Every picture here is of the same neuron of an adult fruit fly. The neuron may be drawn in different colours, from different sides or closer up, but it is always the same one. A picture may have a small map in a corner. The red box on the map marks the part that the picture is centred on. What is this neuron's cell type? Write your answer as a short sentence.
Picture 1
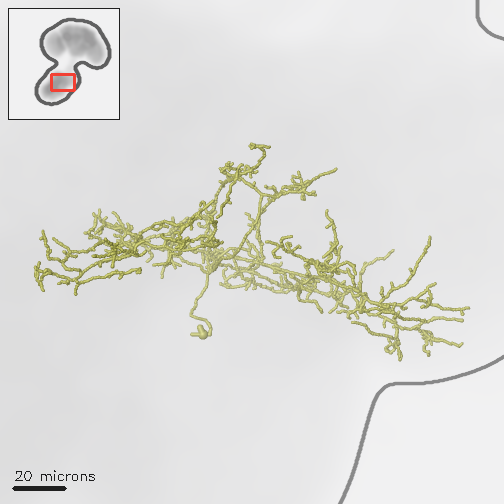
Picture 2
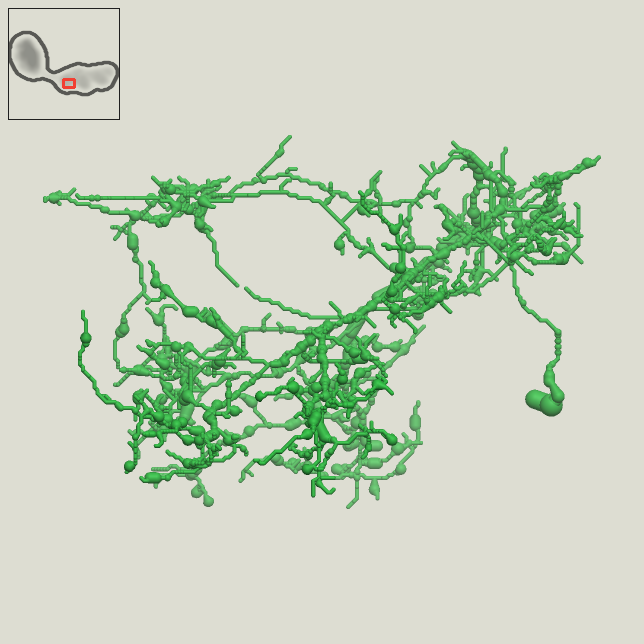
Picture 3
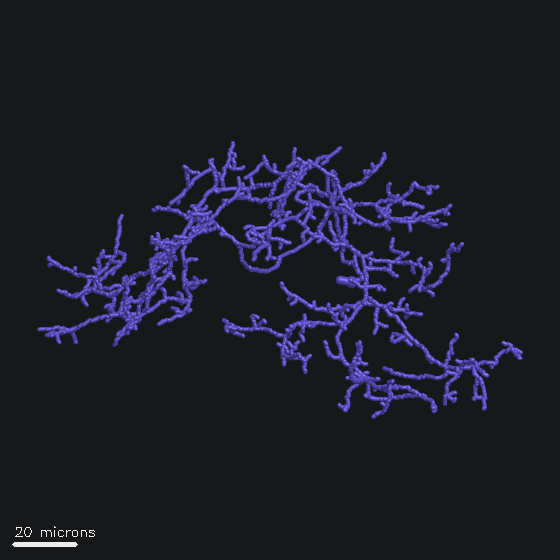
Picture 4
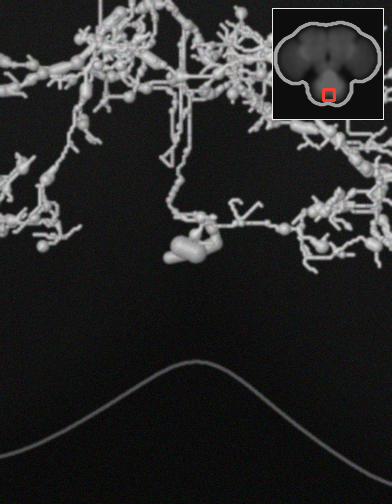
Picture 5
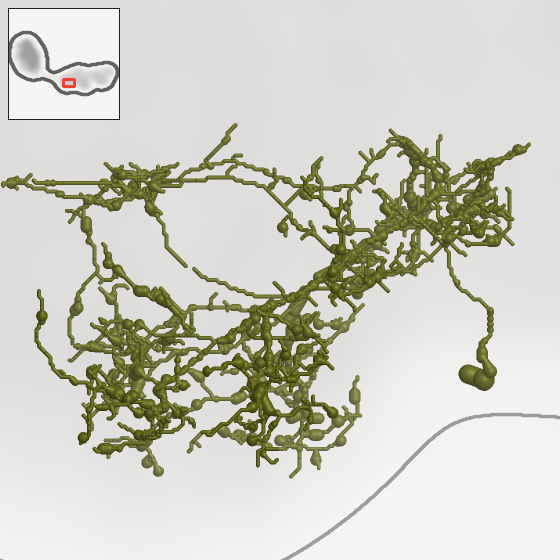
The cell type is IN00A031.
